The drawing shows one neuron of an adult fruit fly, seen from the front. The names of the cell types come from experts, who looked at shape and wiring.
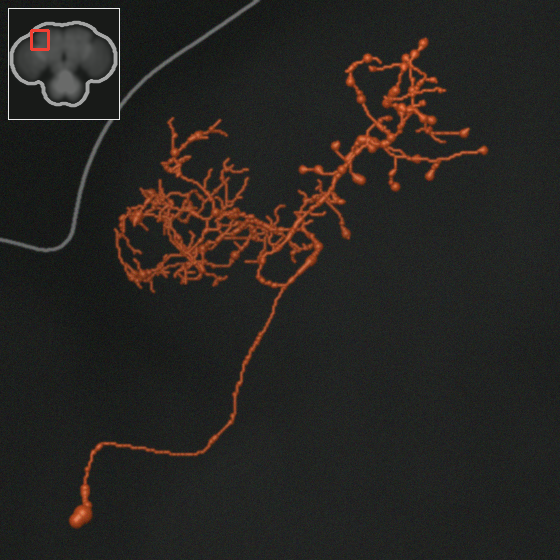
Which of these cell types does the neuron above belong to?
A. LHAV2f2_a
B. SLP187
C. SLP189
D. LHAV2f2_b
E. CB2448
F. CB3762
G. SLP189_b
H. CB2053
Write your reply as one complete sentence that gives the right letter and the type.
Regarding cell type, the neuron matches CB3762, option F.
